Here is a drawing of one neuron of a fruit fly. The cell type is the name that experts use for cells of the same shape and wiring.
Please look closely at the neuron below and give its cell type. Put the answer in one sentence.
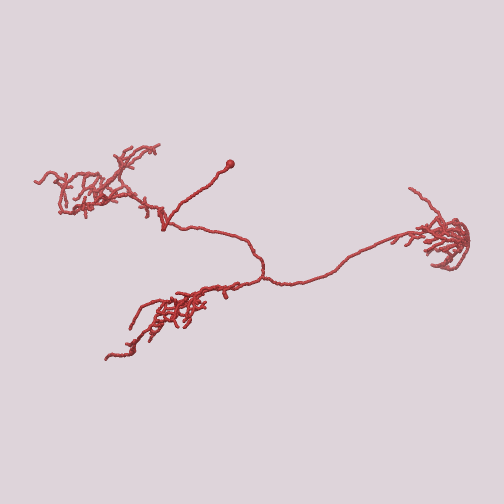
The cell type is PAM10.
